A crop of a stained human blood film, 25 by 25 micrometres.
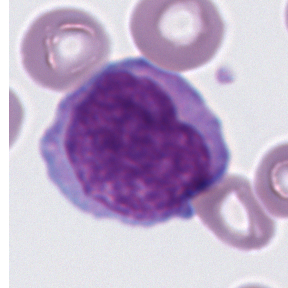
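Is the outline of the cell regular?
No; it is irregular, with a slightly wavy edge along the left side, and the cell is about 16 micrometres across.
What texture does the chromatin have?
It is finely granular and lacy, with no coarse dark clumps, and the nucleus fills about 70% of the cell's area.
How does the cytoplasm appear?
It is pale greyish blue, widest on the left side of the cell, and shows no distinct granules.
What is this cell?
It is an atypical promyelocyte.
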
